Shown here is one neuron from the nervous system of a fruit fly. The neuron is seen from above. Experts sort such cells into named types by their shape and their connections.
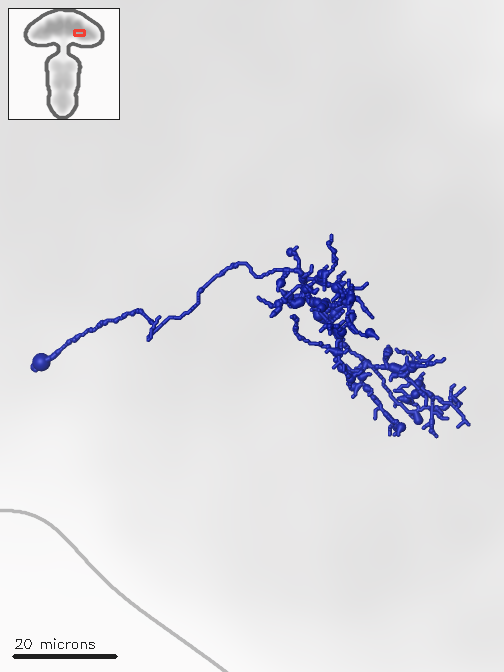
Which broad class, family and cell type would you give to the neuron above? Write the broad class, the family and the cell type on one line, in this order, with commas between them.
optic-lobe intrinsic neuron, Li, Li14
